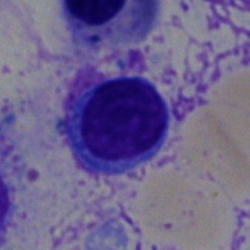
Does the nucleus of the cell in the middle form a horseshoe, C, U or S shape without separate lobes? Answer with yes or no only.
No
